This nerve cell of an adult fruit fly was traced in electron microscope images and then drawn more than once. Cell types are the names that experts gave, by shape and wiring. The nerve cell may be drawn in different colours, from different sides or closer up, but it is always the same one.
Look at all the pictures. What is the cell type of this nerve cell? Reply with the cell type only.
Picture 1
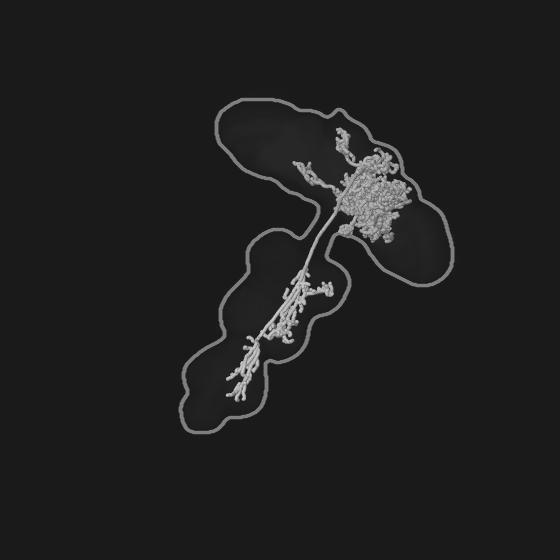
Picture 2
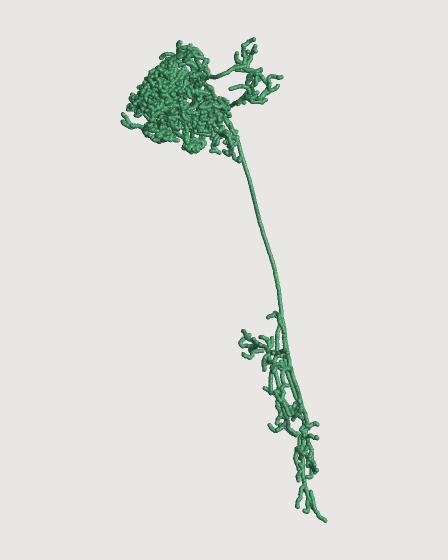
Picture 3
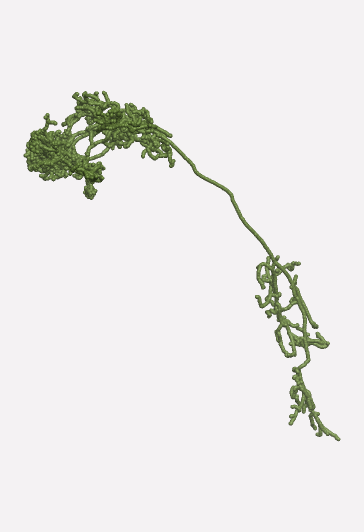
DNp32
